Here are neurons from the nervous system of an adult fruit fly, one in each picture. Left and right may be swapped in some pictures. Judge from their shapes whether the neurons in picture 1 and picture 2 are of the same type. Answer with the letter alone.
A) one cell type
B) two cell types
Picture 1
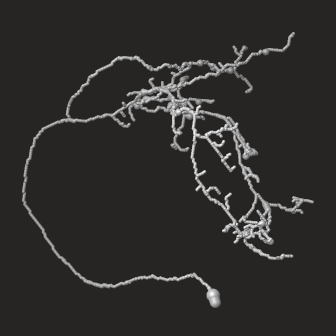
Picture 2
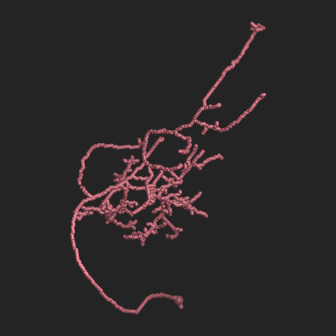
B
